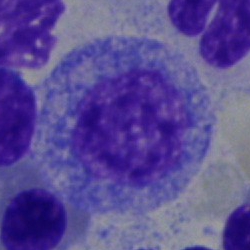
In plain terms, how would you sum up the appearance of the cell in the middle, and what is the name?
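Starting with the outline: it is roughly round. Next, the nucleus, which sits near the centre of the cell. Its purple chromatin is mottled with small pale spots. And the cytoplasm is dotted with fine blue speckles. So this is a promyelocyte.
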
